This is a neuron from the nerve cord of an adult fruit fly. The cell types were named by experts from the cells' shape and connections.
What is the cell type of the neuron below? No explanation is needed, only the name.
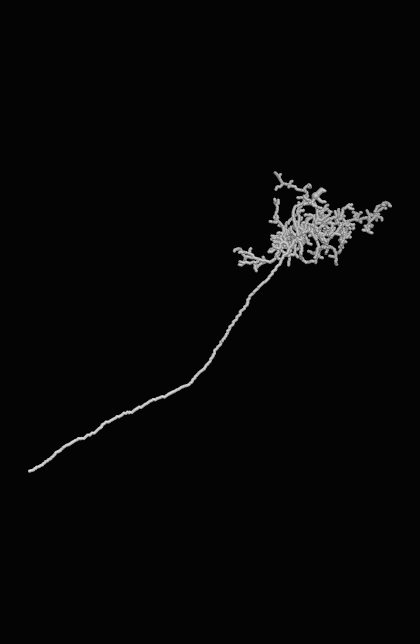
MNad01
